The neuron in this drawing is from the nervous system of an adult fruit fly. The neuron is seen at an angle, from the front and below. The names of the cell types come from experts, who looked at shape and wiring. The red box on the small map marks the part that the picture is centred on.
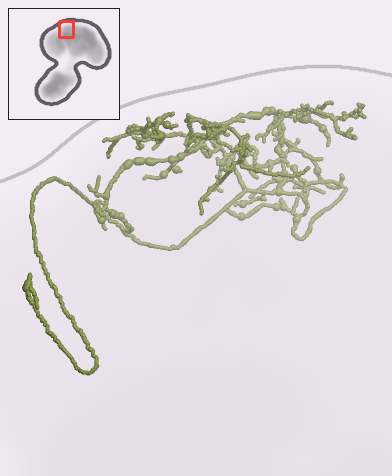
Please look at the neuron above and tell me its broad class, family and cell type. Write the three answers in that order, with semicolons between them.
central-brain intrinsic neuron; hemilineage SLPav2; CB1212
